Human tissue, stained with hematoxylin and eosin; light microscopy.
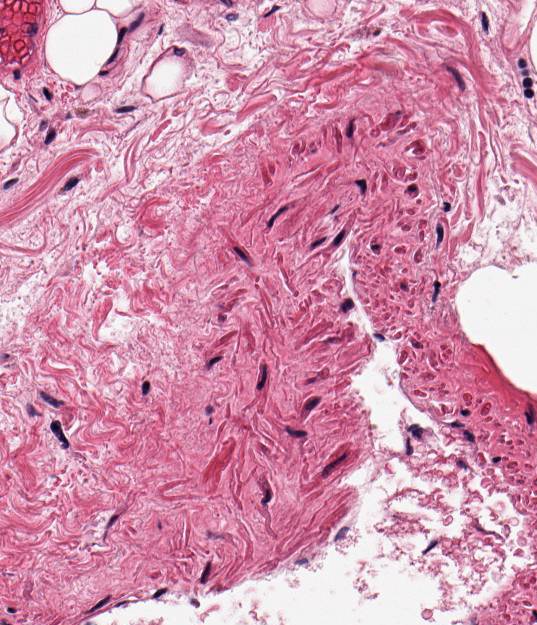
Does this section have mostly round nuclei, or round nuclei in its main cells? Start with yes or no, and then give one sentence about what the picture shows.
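No. The scattered nuclei are mostly dark, slender and spindle-shaped, some of them curved or wavy.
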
